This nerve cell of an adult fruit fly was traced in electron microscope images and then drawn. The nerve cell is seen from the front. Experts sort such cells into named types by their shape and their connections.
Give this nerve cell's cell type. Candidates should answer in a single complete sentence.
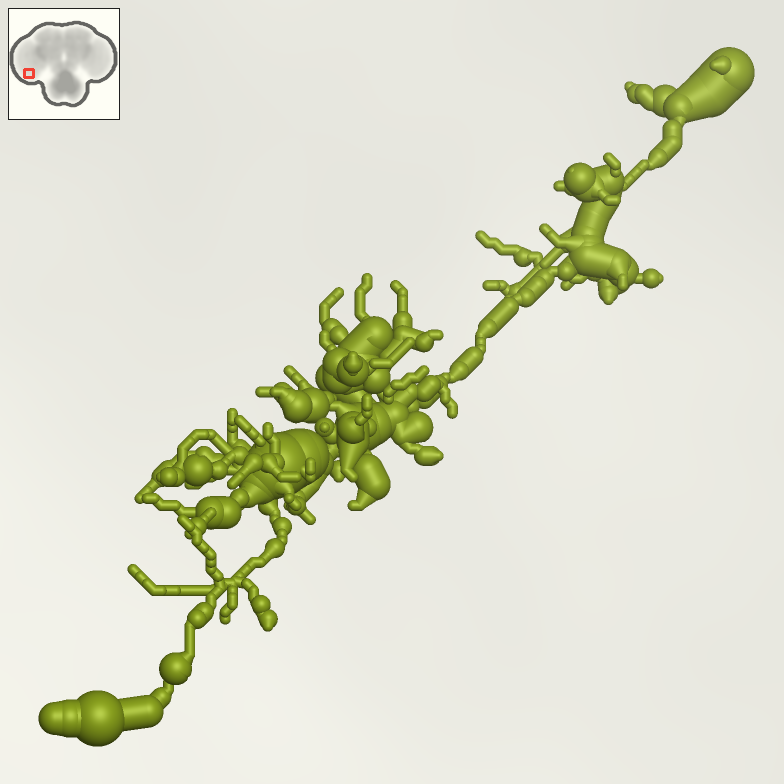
The nerve cell here falls under cell type Mi4.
